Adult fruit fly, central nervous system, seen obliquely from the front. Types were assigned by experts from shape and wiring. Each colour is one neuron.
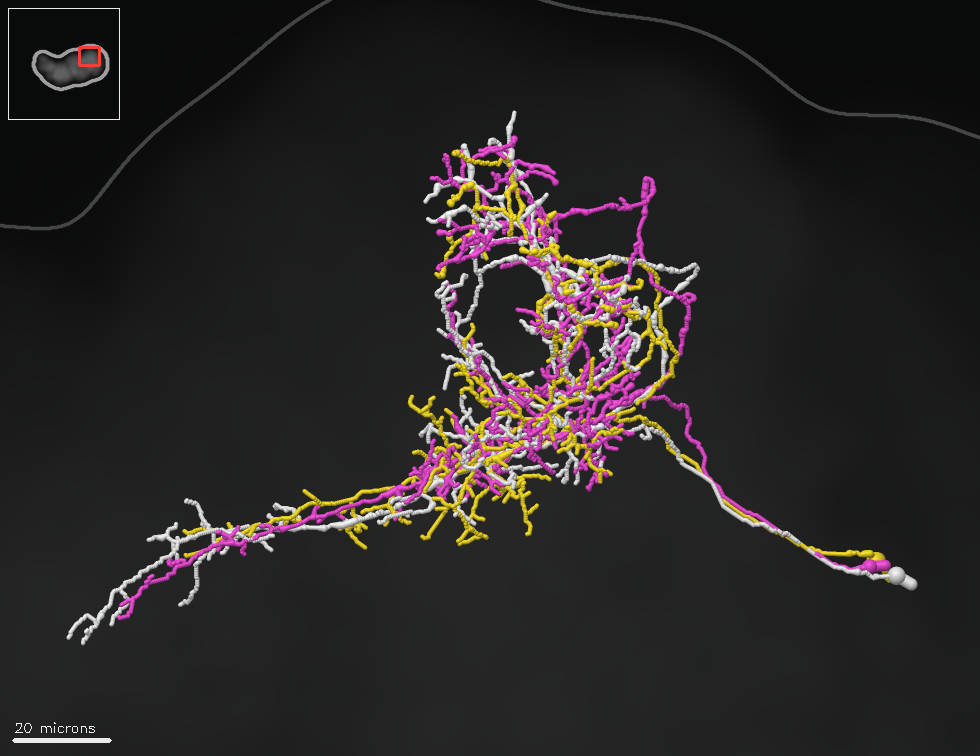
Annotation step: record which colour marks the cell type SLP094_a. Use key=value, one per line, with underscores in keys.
colour=white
